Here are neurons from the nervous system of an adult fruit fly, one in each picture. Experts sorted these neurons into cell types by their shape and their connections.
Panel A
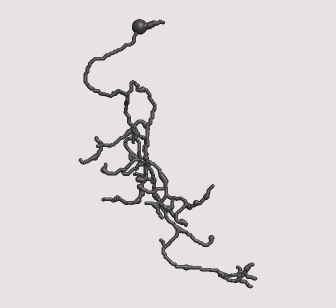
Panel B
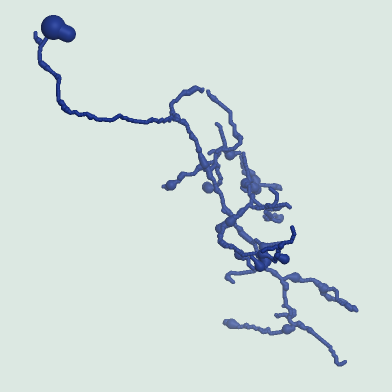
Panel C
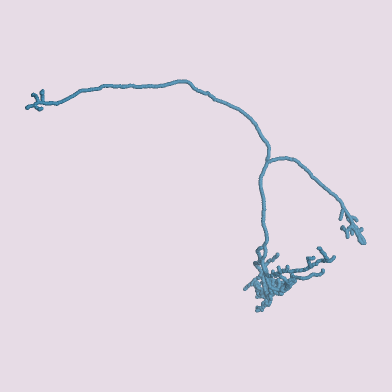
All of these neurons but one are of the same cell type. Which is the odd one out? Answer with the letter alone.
C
